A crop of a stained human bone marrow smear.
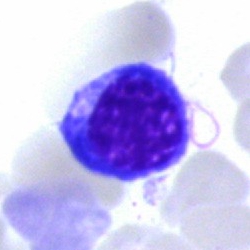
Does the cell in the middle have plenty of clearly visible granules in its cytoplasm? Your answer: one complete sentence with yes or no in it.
No, its cytoplasm is free of any visible granules.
